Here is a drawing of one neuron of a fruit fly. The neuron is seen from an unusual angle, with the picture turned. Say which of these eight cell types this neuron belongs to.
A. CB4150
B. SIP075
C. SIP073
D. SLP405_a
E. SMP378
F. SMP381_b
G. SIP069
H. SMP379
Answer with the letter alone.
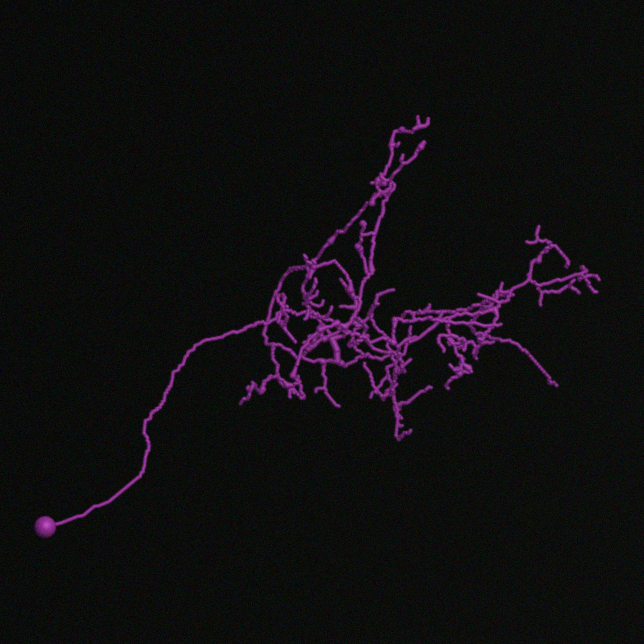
C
